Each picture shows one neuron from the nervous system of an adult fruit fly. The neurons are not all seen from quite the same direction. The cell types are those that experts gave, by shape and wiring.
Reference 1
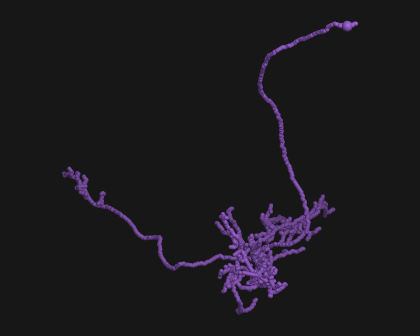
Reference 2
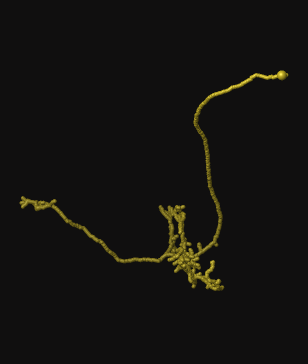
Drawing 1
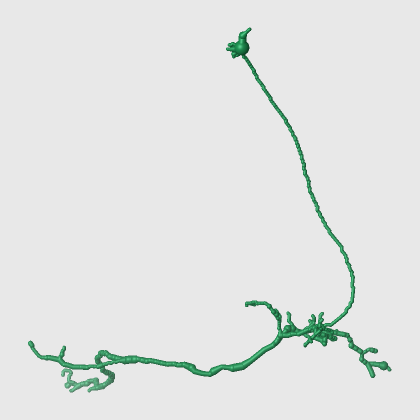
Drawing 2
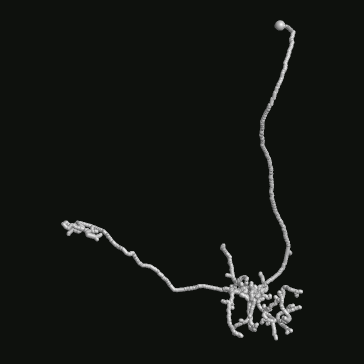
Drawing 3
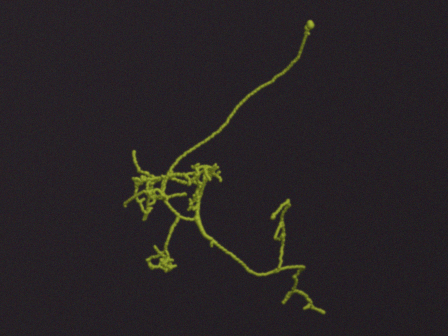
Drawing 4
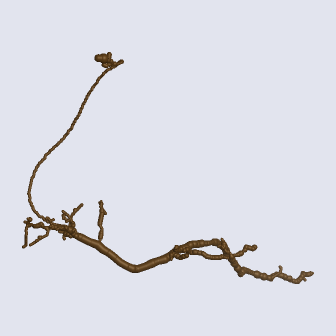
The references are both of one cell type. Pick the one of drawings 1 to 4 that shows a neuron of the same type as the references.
2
